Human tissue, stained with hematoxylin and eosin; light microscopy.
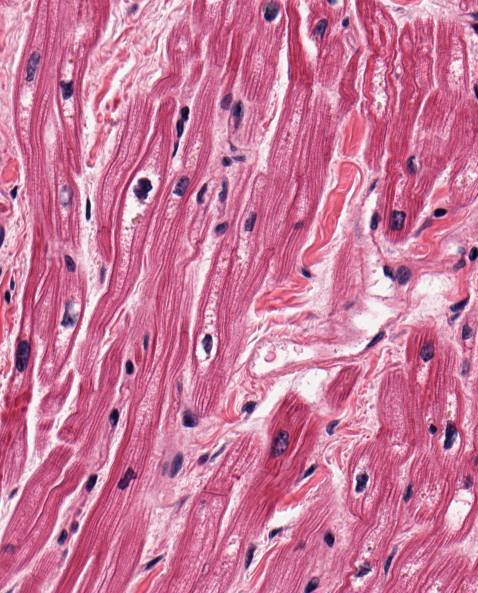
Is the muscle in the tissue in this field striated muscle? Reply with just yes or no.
Yes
